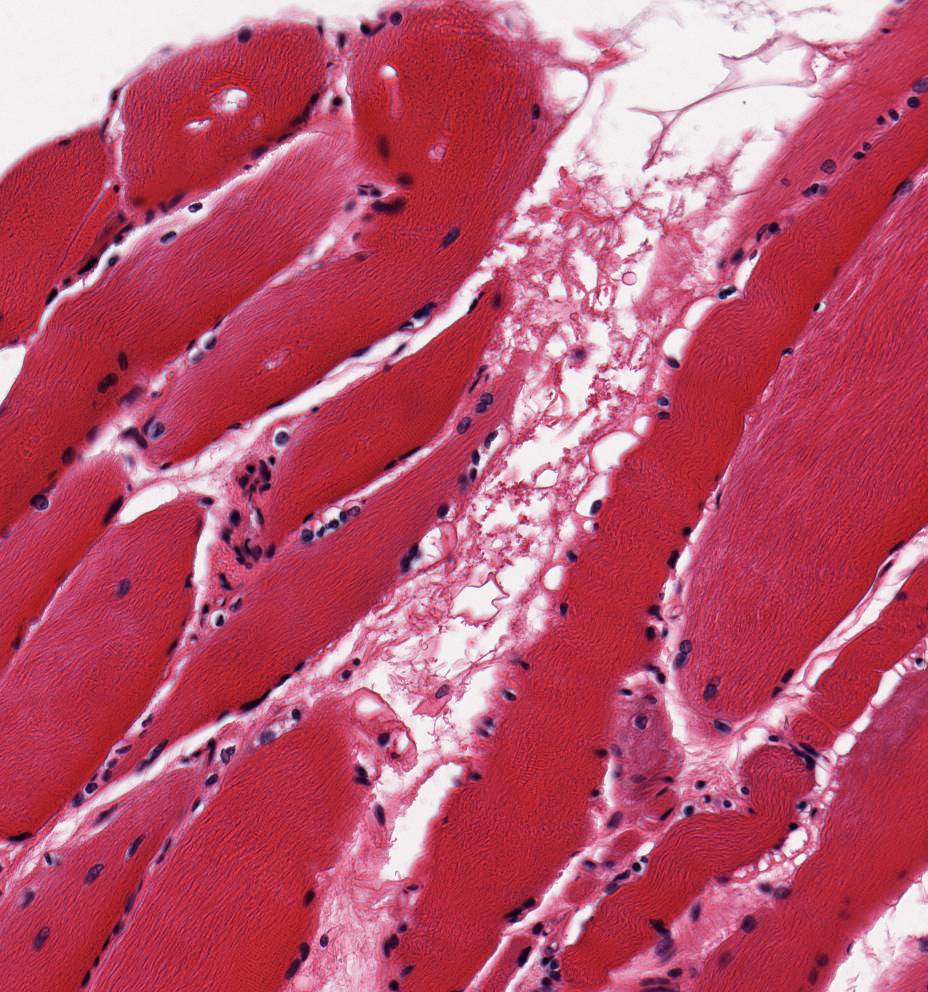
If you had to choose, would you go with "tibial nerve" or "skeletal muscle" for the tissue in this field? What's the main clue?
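That's skeletal muscle rather than tibial nerve, mainly because the fibre cytoplasm is deep red, with a fine lengthwise fibrillar texture.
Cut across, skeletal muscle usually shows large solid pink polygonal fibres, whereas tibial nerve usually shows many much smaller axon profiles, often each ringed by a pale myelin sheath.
Besides that, the fibres run side by side as separate unbranched bands, with dark flattened oval nuclei at their edges.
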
